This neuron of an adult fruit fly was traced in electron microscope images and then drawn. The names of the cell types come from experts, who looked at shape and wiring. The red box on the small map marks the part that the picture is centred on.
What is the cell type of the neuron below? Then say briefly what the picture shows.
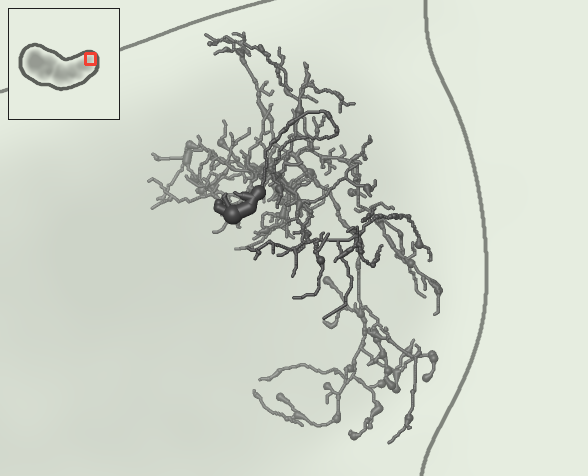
The cell type is INXXX418. Its broad class is nerve-cord intrinsic neuron. The cell body is in the middle of the picture. In this view it is taller than it is wide.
